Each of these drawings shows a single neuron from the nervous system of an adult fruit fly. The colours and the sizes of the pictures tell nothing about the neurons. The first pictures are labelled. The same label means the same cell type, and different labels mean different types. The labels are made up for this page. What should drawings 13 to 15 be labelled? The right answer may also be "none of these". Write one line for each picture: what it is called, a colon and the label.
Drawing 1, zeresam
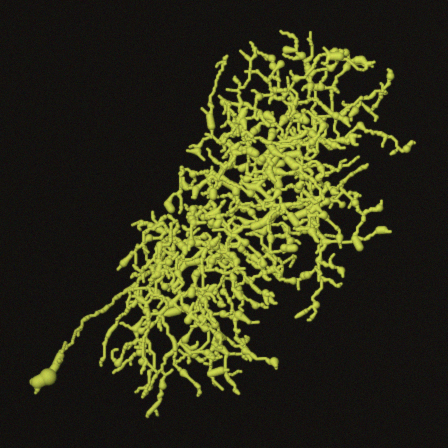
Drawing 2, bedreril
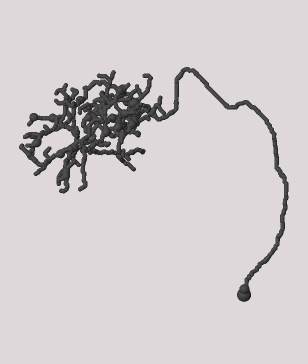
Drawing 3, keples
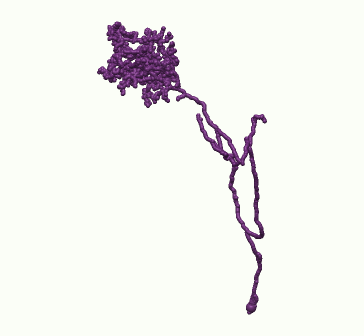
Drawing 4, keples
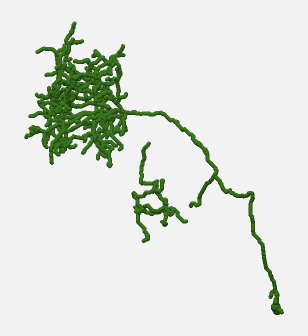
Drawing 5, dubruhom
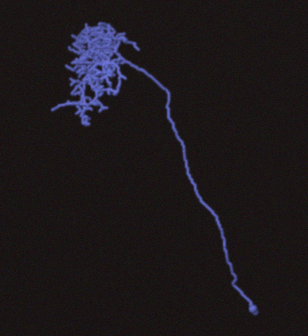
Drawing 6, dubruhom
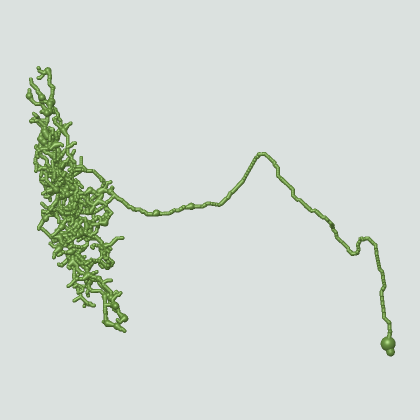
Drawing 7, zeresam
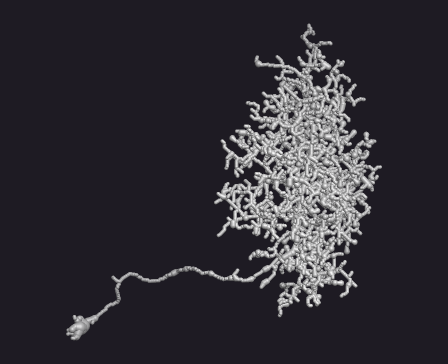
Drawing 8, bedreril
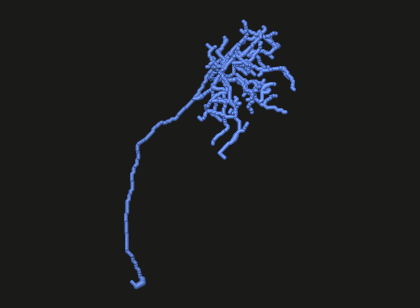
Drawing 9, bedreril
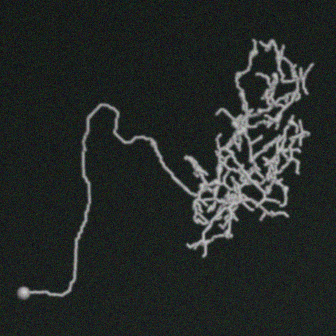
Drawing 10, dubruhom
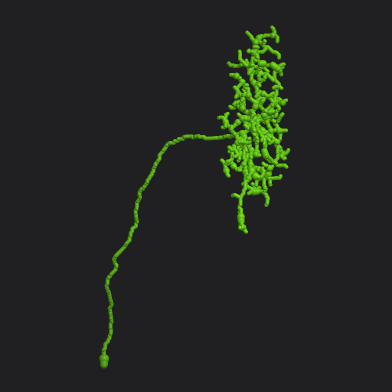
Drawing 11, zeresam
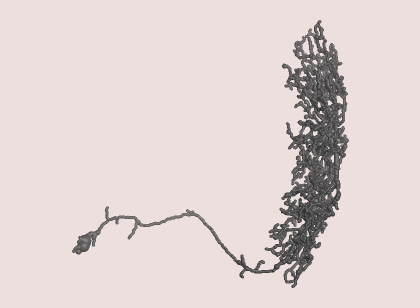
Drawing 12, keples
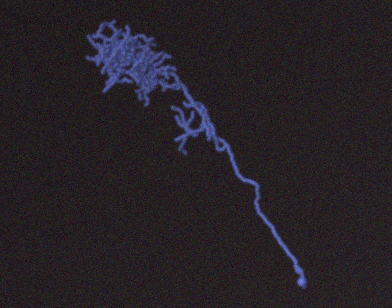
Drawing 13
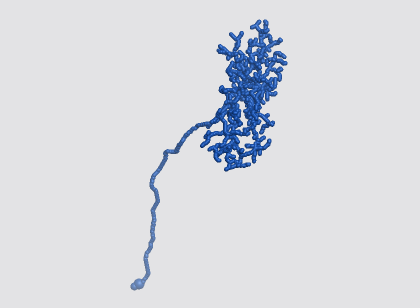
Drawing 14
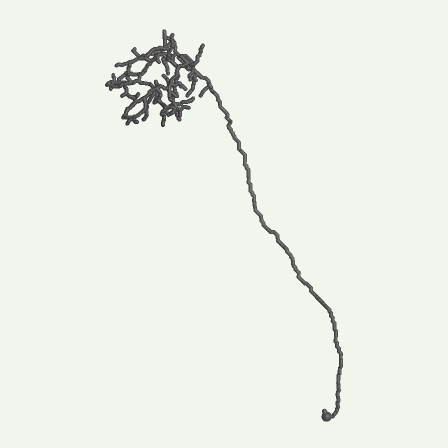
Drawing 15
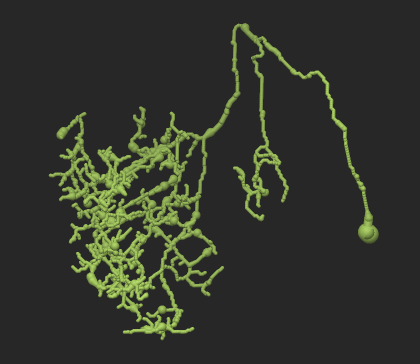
13: dubruhom
14: bedreril
15: keples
